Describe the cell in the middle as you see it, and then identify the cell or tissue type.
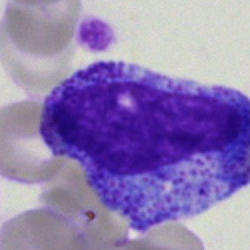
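Point one is the nuclear chromatin, stained dense and dark purple. Point two is the cytoplasm: pale blue, broadest below the nucleus, and filled with many dark purple granules that reach right out to the cell edge. Point three, the name: promyelocyte.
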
